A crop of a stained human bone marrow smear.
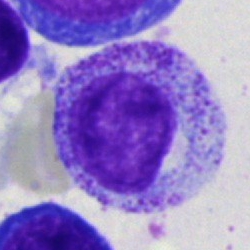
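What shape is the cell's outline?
Smooth and round.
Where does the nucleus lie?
Off-centre, toward the left side of the cell.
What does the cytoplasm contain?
Numerous purple granules crowd it, though a pale, granule-poor zone lies beside the nucleus on its right.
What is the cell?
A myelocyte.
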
